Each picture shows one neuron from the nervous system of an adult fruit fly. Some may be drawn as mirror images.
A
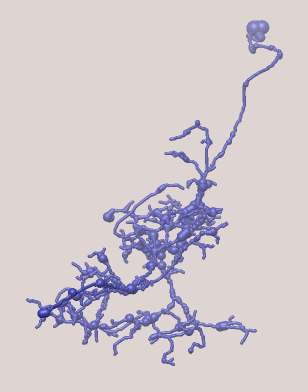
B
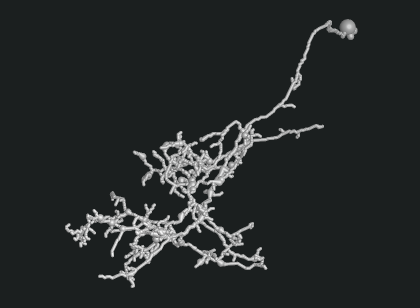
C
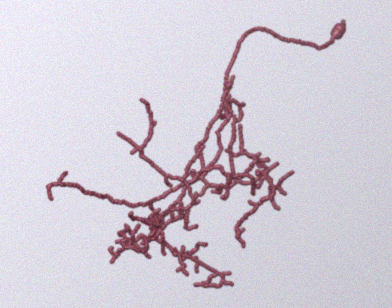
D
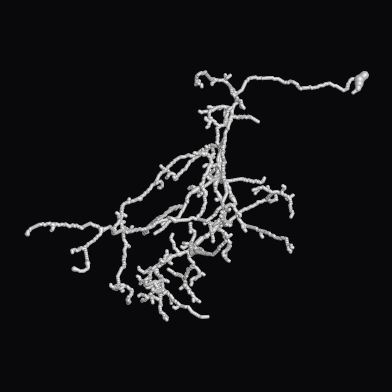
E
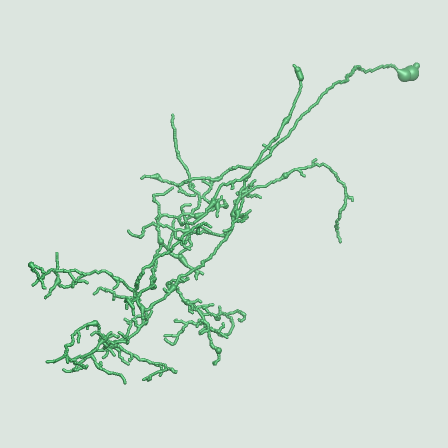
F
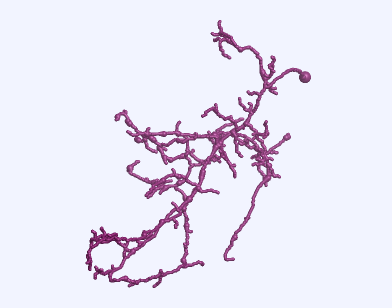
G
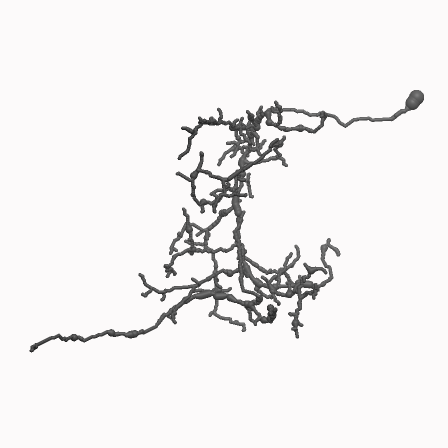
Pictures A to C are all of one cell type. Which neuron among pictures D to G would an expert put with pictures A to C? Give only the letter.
E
